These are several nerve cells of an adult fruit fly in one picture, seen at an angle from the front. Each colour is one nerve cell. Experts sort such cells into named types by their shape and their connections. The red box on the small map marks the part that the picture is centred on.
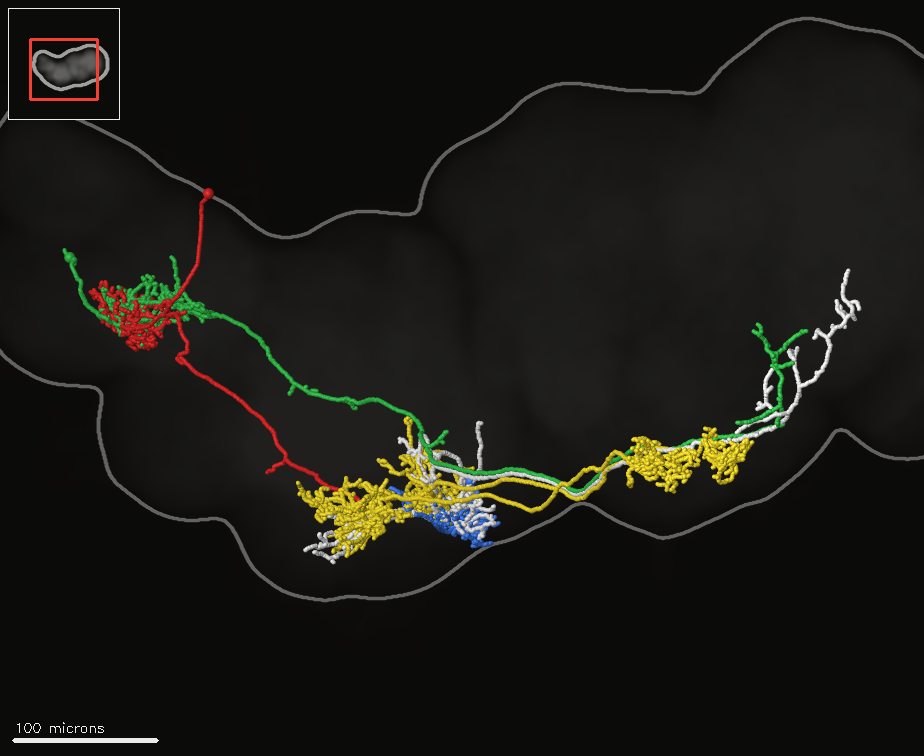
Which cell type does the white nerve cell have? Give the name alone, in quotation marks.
"AN01B014"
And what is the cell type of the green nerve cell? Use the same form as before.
"AN01B011"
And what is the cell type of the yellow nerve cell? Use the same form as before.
"AN00A009"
